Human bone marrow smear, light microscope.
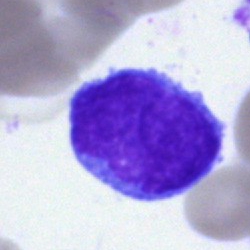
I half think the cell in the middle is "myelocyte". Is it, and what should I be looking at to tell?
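Let's go through it together, starting with the shape: the cell is roughly round, with a slightly bumpy edge along its top, and that alone doesn't choose between the two names. Now the nucleus: it fills most of the cell, so the cytoplasm is only a thin rim, clearest along the lower left edge.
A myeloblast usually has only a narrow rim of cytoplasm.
So this thin rim goes with blast. Next, look into that cytoplasm, and you'll find no granules at all.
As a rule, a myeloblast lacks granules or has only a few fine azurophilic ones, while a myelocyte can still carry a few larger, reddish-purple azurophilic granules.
The granule-free cytoplasm therefore sides with blast and gives nothing to myelocyte. The chromatin stains deep purple with a mottled texture; simply note that as what is there. Putting it all together, myelocyte doesn't fit: the cell is a blast.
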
